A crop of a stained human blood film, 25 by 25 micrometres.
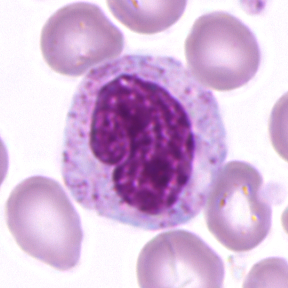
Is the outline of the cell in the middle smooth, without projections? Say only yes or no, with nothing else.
Yes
